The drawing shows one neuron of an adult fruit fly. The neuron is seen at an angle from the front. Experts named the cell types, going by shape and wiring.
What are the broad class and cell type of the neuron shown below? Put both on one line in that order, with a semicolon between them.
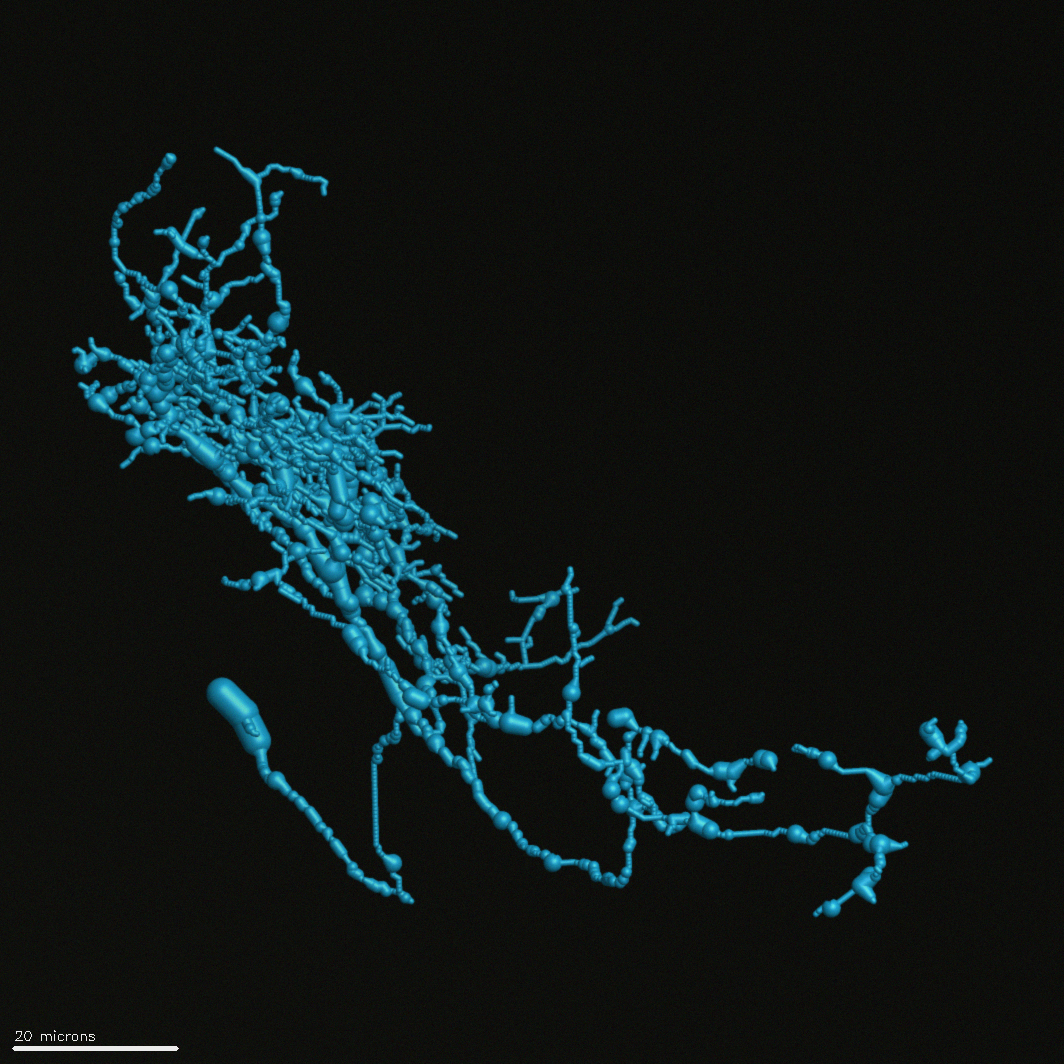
central-brain intrinsic neuron; GNG538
